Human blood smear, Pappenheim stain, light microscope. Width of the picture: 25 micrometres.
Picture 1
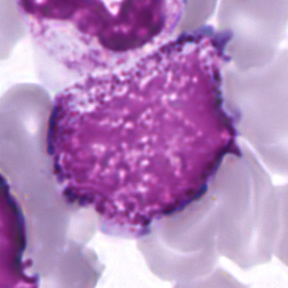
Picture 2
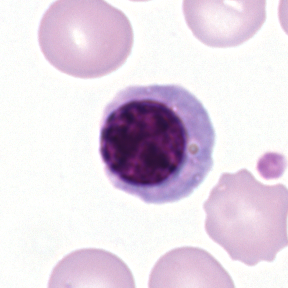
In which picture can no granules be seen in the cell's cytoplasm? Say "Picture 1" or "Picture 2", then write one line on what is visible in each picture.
Picture 2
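What picture 1 shows: The cell is crowded with coarse dark purple granules.
What picture 2 shows: No granules are seen in the cytoplasm.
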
